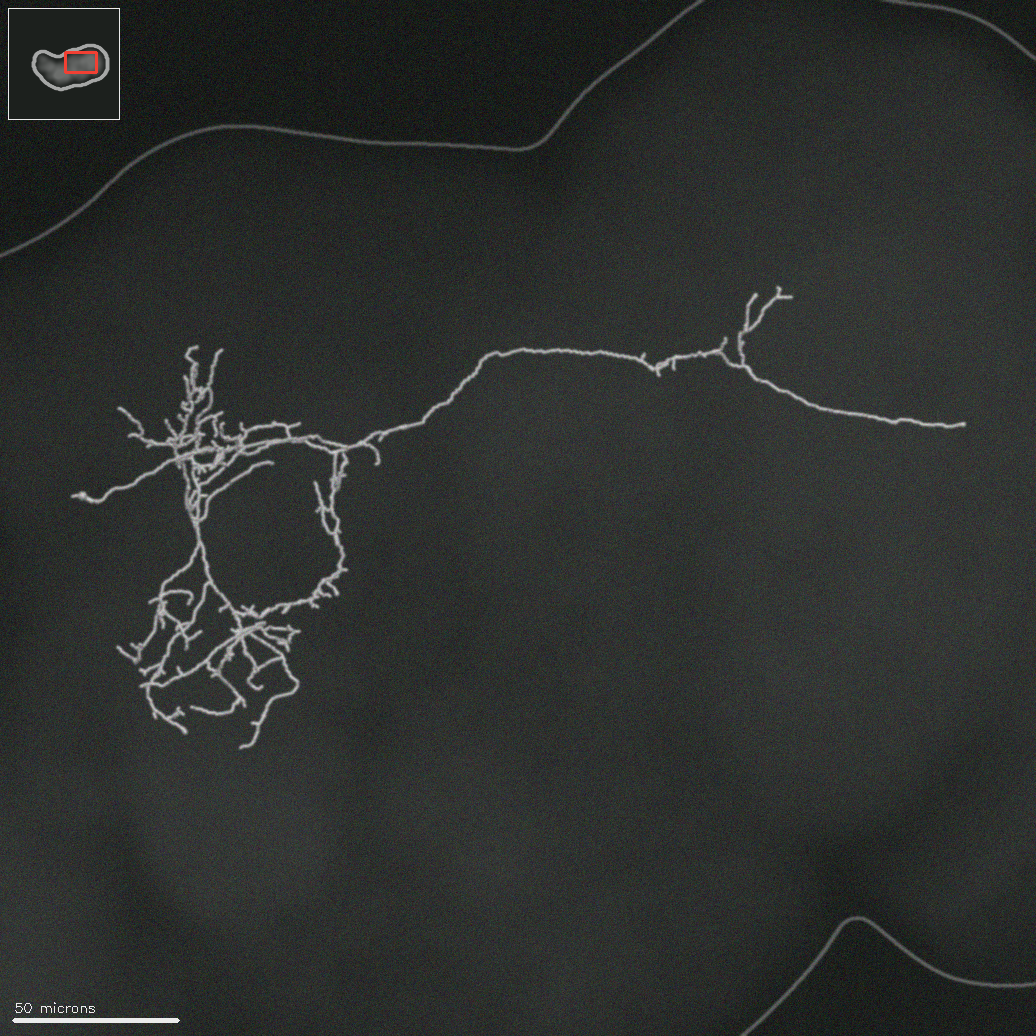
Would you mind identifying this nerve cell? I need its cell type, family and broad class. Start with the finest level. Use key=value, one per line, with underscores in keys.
cell_type=AVLP049
family=hemilineage VLPd1
broad_class=central-brain intrinsic neuron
